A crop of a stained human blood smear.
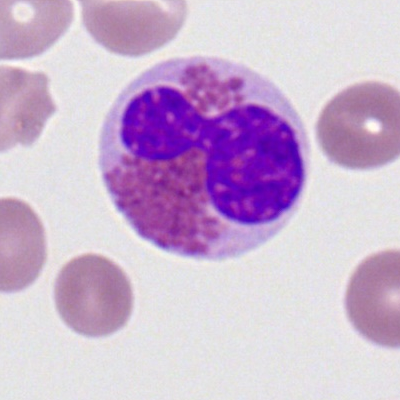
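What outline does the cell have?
Round and smooth.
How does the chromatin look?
Dark purple and coarsely clumped.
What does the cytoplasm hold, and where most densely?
Many coarse reddish-pink granules, densest below and left of the nucleus.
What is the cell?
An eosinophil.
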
